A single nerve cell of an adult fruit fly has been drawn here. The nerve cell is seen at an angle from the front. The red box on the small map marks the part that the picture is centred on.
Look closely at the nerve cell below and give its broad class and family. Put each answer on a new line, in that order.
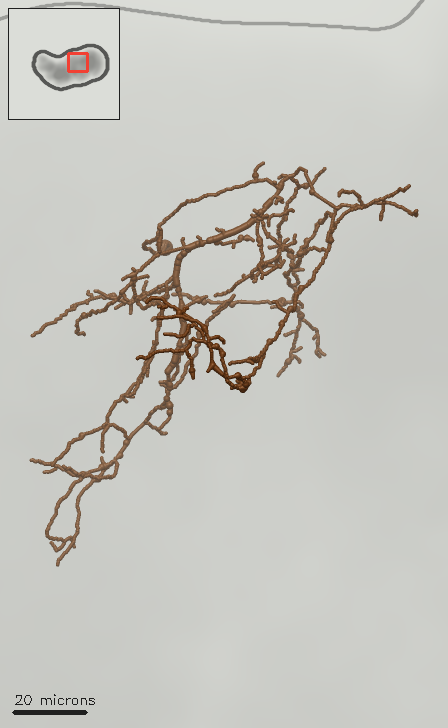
central-brain intrinsic neuron
hemilineage DM4_dorsal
